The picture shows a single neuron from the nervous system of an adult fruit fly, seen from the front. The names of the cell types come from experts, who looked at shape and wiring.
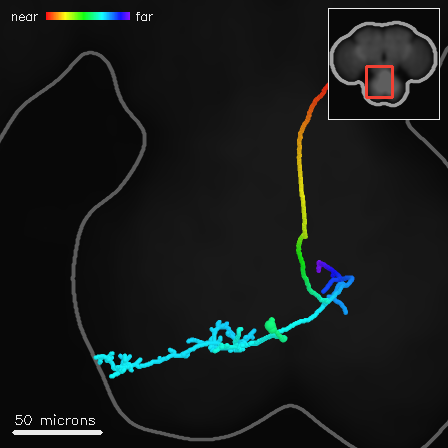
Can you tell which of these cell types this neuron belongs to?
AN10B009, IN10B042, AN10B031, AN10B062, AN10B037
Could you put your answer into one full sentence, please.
The cell type carried by this neuron is AN10B031.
